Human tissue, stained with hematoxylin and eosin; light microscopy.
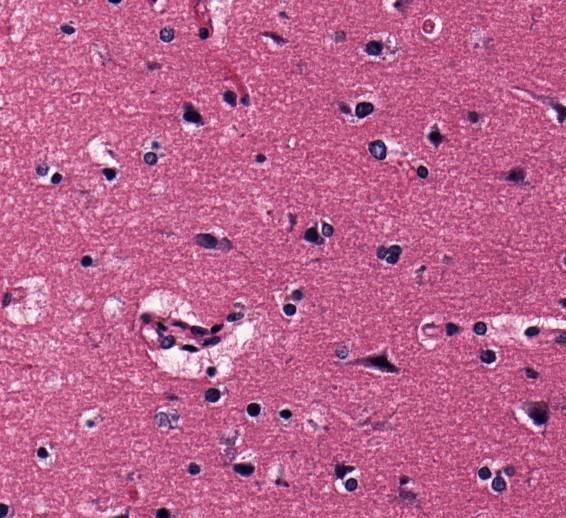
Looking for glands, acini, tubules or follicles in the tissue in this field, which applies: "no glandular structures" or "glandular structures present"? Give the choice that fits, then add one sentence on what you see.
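No glandular structures. No epithelium, glands or tubules are present anywhere in the field.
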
